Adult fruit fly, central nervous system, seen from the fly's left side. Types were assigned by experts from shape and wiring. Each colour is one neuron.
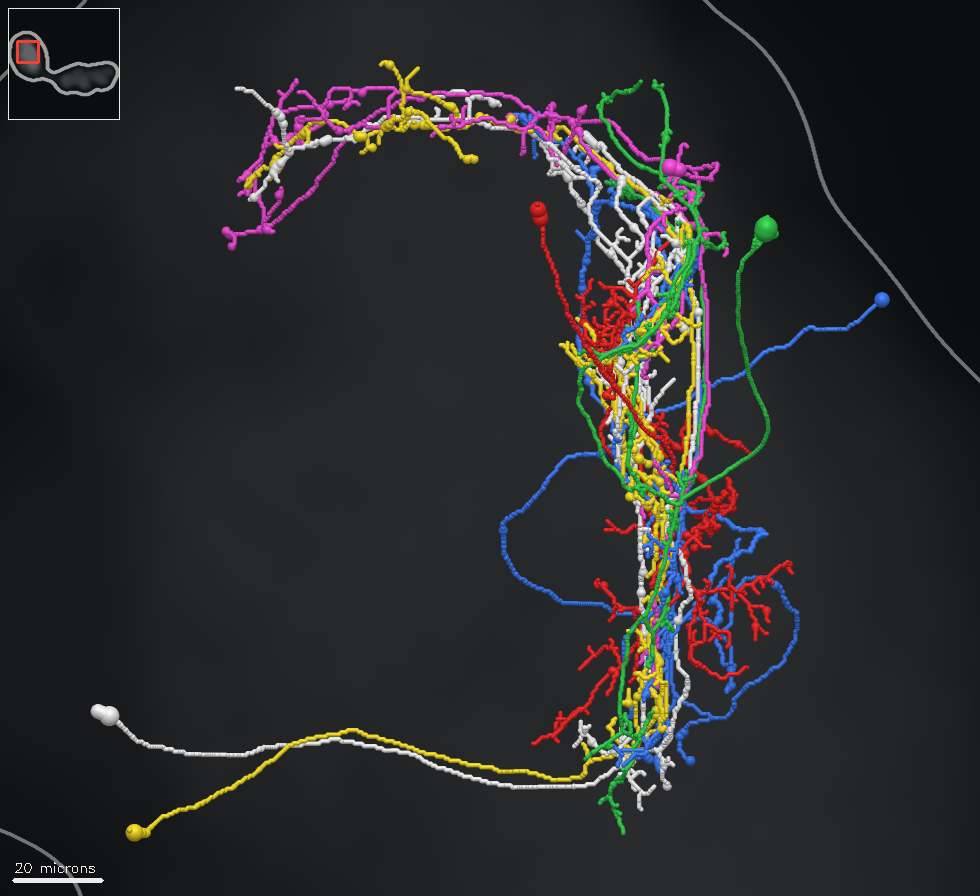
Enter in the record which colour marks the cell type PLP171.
green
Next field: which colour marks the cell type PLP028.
white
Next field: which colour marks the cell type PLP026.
yellow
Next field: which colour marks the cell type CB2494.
red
